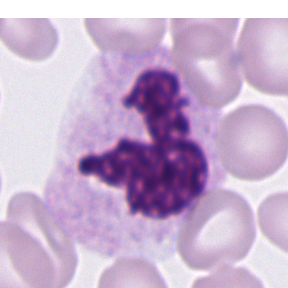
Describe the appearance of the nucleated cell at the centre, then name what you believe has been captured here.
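The nucleus sends out a narrow, tapering extension that points to the left. Its chromatin is dark purple and coarsely clumped, broken by small lighter gaps. The cytoplasm has a pale lilac-grey tint, with fine, dust-like pinkish-violet granules scattered through it. This is a segmented neutrophil.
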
